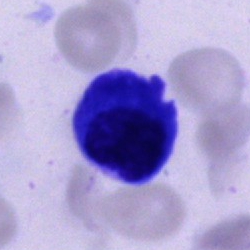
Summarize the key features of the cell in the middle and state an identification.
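The outline is roughly round, with a small knob-like bulge at the upper right. The nucleus lies toward the lower part of the cell, so a wider band of cytoplasm sits above it. Its chromatin stains very dark and dense. The cytoplasm is a deep, intense blue. The cell is a plasma cell.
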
